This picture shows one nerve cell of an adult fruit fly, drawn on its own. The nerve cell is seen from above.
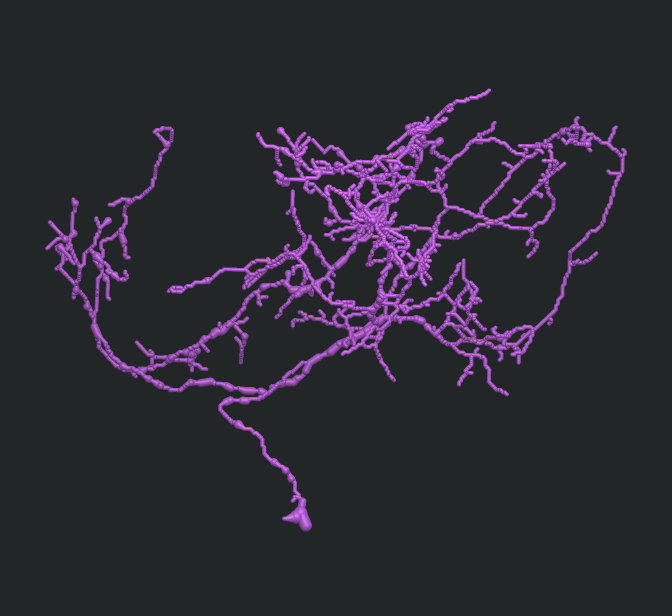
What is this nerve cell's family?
hemilineage PSp3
